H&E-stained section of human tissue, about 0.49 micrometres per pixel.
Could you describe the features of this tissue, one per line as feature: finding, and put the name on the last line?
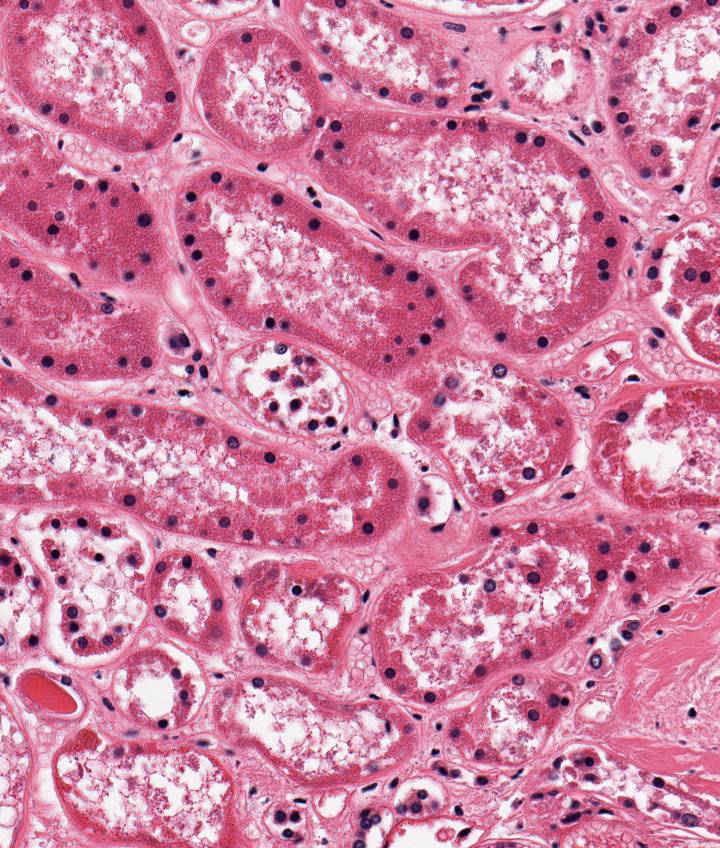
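Tubules: packed throughout the field, cut in cross and oblique section
Intervening stroma: only narrow strips
Lining: a single layer of cuboidal to low columnar cells
Cytoplasm: abundant, granular, deeply eosinophilic in most lining cells
Collagenous stroma: denser and pink, in the lower right corner
Name: renal cortex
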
